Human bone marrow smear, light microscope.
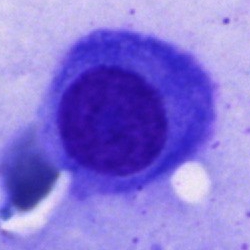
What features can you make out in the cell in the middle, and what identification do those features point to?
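Outline first: roughly round to oval, the edge slightly uneven. Next, the nucleus: off-centre toward the left, so more cytoplasm lies on the right side of the cell. The cytoplasm forms a moderate rim that stains blue, and no distinct granules appear in it. Last, the name: plasma cell.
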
